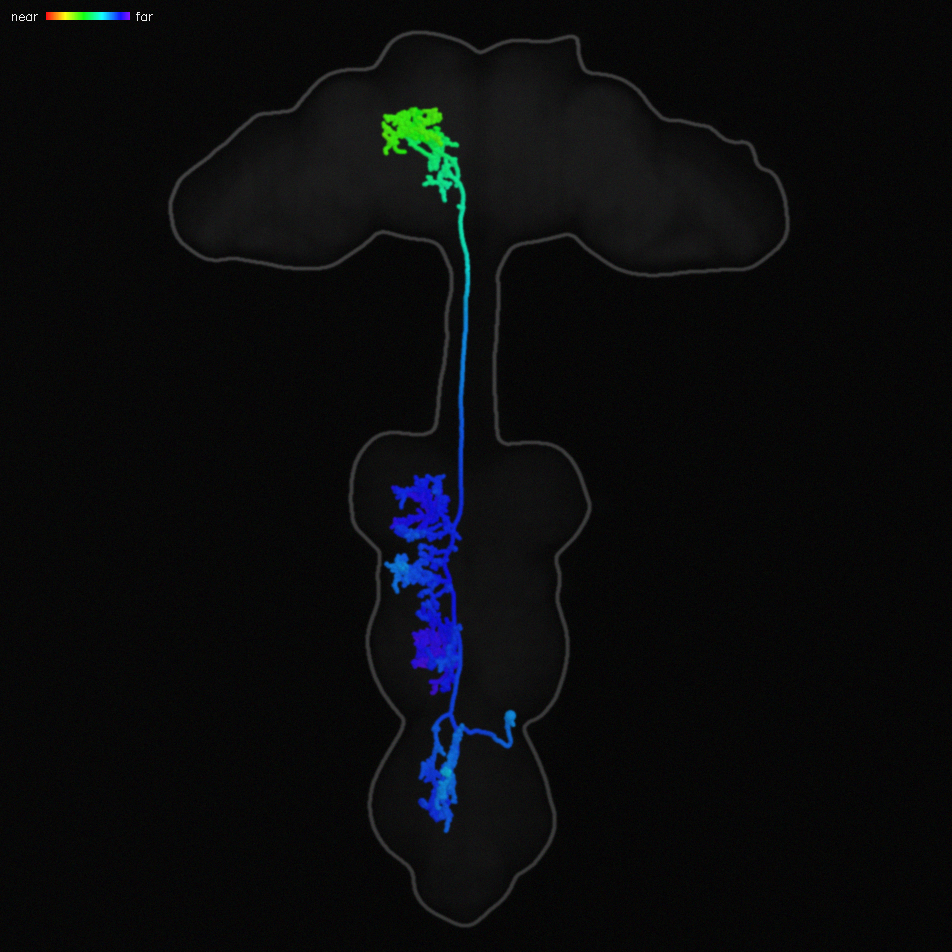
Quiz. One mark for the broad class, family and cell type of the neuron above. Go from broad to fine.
ascending neuron; hemilineage 09B; AN09B003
